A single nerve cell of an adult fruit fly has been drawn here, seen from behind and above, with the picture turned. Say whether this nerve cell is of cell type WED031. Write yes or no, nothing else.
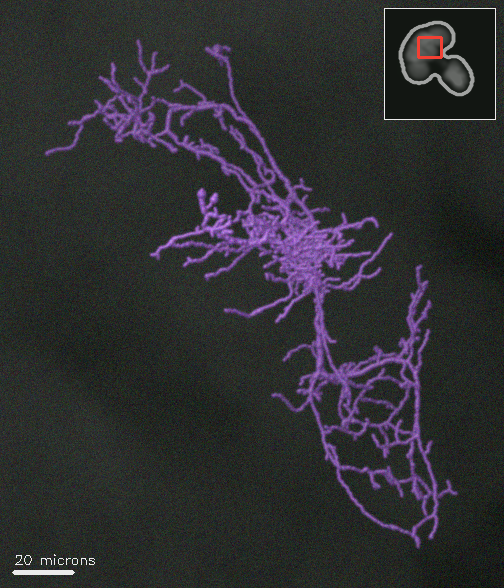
no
